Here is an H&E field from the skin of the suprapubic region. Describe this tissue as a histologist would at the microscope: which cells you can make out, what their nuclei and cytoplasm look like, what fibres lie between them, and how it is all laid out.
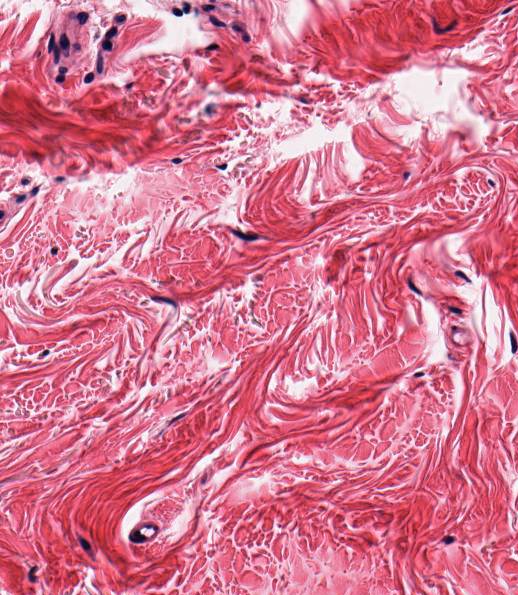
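Interlacing bundles of pink fibres fill the field, running in wavy, changing directions. Nuclei sparse, small, dark; mostly slender and elongated, between bundles. Lower left: small round profile containing dark nuclei, encircled by curving fibres. No epithelium in field.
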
